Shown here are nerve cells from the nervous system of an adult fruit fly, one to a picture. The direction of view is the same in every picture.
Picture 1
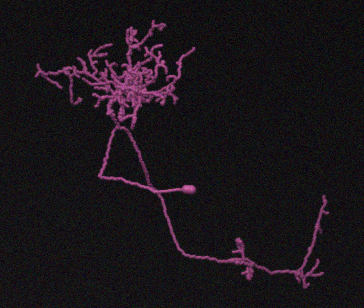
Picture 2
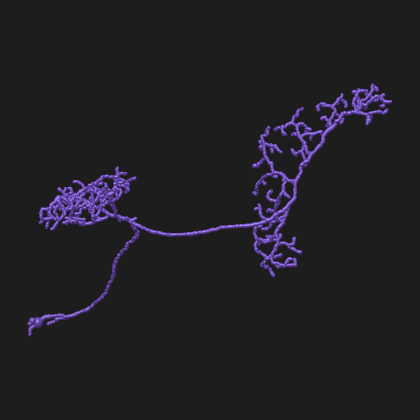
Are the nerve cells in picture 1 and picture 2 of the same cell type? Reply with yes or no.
no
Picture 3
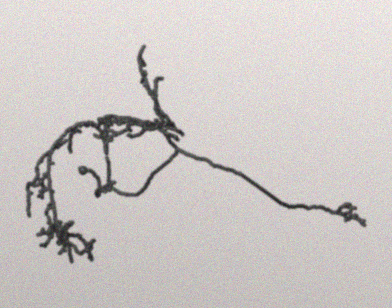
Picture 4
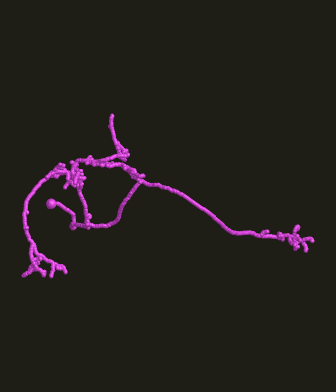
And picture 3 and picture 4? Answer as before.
yes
